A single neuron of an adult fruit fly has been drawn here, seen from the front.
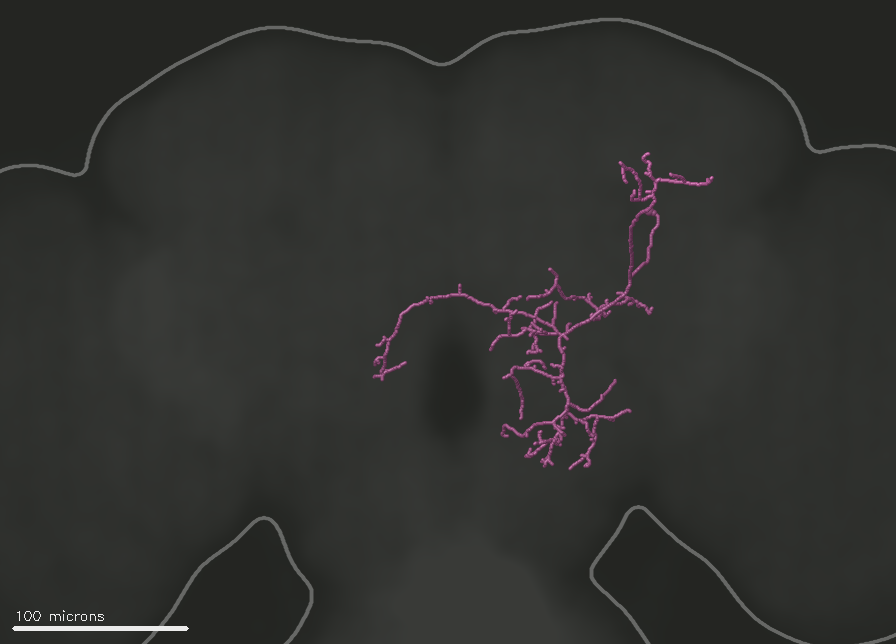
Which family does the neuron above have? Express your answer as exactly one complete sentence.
As for family, the neuron falls under hemilineage DL1_ventral.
